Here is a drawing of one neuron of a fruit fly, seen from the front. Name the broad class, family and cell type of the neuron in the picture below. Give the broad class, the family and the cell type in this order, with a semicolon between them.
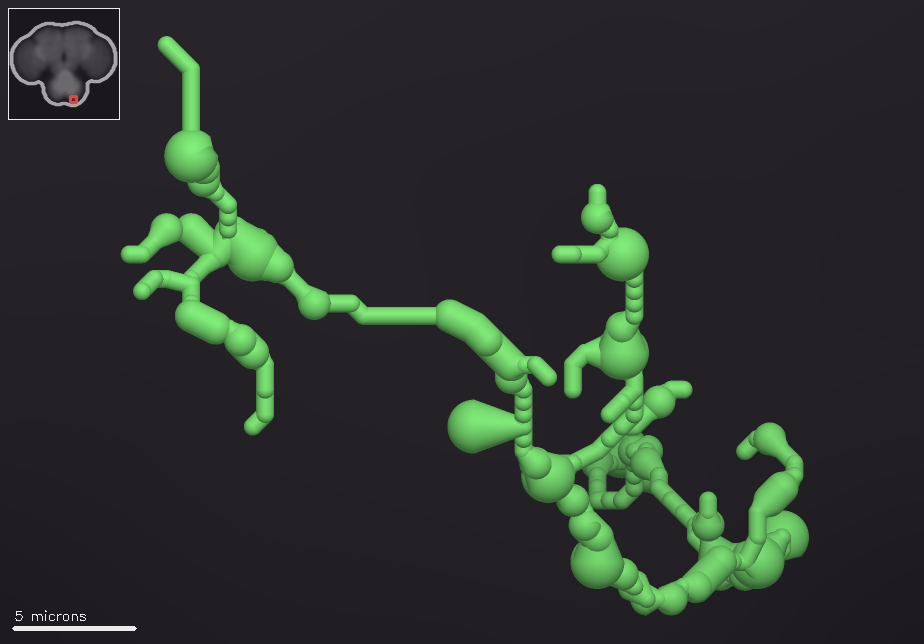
sensory neuron entering the nerve cord; class mechanosensory tactile; SNta44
